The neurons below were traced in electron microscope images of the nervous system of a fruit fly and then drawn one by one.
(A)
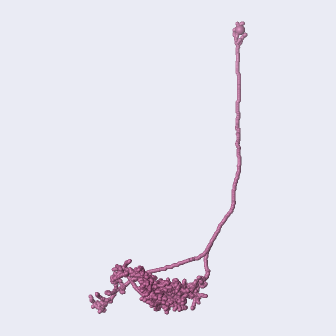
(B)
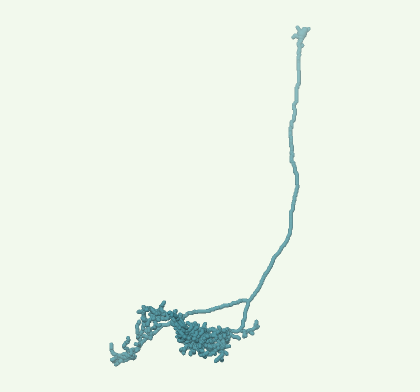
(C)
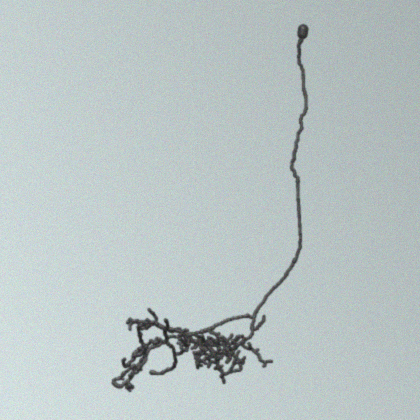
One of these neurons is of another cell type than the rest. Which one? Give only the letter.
C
